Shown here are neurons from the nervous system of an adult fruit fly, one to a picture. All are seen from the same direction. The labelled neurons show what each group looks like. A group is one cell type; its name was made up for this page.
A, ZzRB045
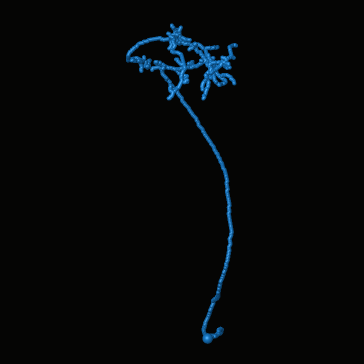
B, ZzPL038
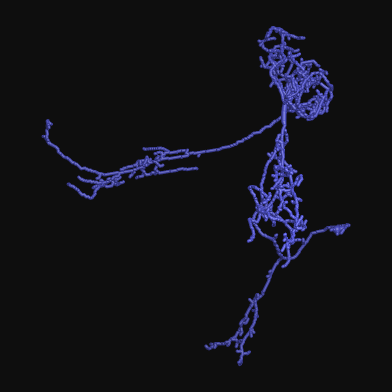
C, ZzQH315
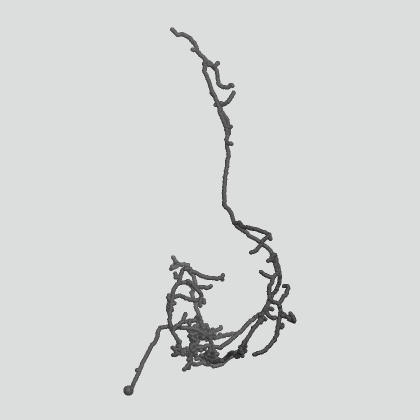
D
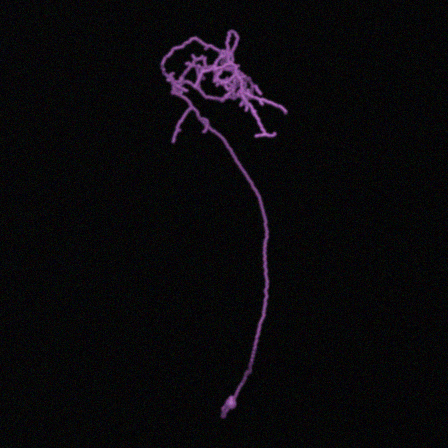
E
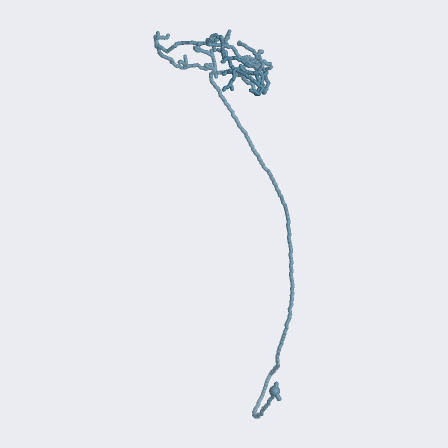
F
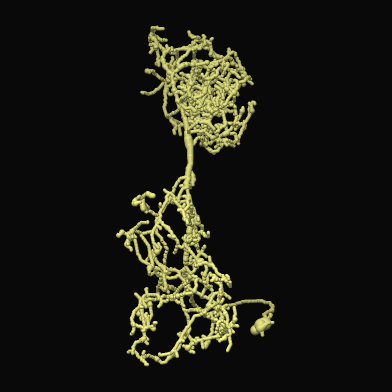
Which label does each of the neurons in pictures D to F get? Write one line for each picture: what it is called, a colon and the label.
D: ZzRB045
E: ZzRB045
F: ZzPL038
